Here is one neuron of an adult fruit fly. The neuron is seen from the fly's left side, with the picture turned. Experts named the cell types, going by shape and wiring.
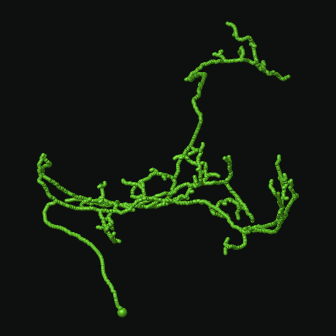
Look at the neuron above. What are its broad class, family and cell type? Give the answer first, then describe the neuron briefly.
This is a central-brain intrinsic neuron. Its family is hemilineage VPNp&v1_posterior. It is of cell type CL254. As drawn here it is about as wide as it is tall.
